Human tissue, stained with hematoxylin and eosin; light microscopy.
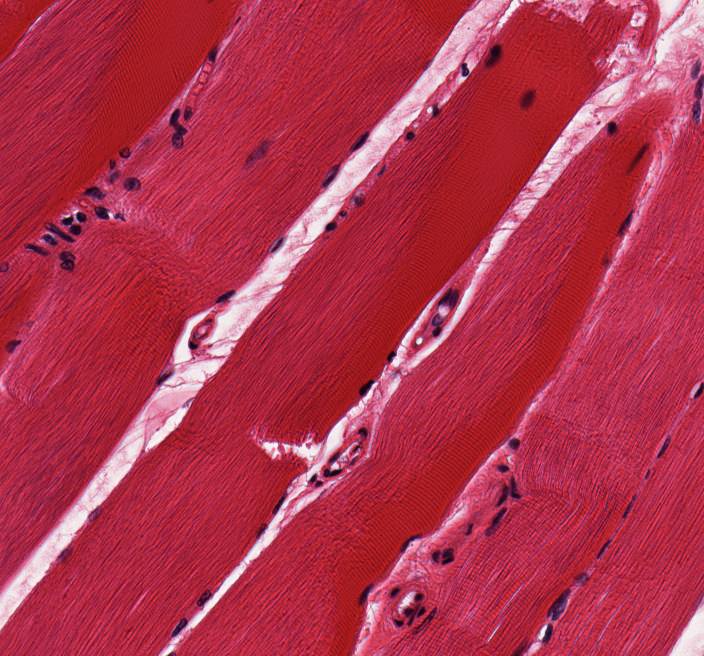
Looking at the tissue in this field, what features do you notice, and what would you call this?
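First, course: the muscle fibres run straight and unbranched. Next, striations: fine cross-striations run transversely across them. Then nuclei: flattened, dark, and sitting at the fibre edges. Last, staining: the fibre cytoplasm is a deep, even red. This is skeletal muscle.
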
